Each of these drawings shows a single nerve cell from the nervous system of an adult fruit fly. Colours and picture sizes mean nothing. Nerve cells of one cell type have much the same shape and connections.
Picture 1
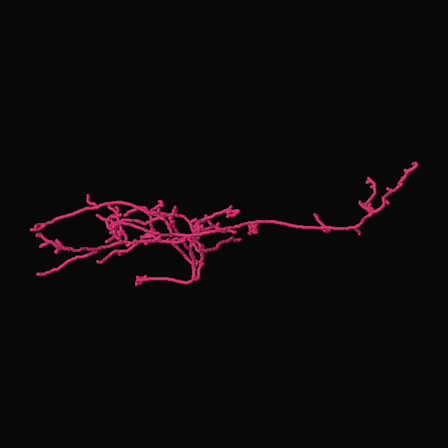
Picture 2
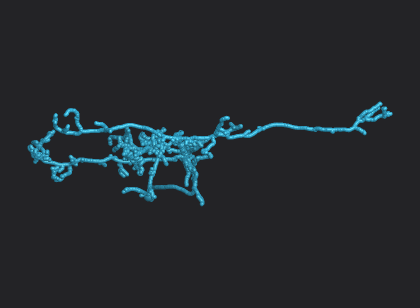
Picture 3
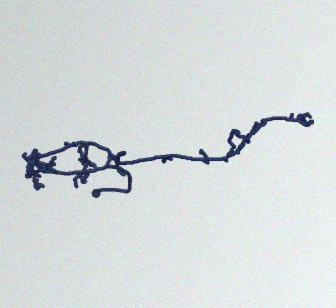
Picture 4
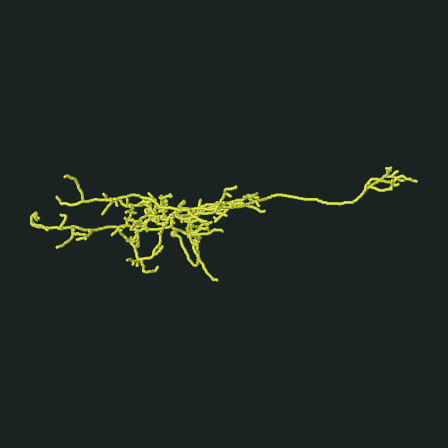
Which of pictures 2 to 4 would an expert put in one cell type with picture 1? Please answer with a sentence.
Picture 3 is of the same cell type.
